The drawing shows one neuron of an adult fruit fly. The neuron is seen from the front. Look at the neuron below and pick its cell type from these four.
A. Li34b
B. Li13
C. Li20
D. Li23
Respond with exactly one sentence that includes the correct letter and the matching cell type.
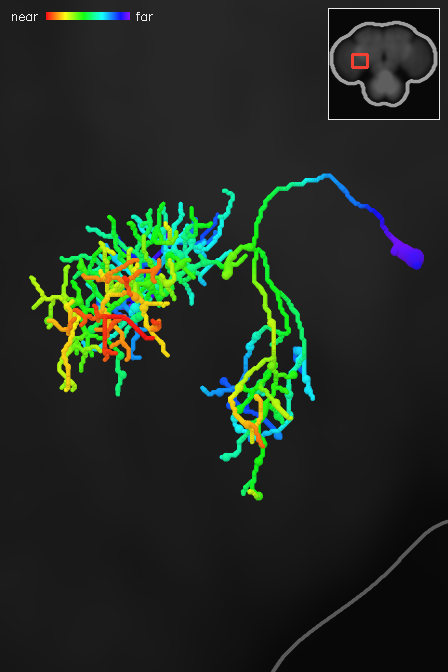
Among the options, B names the cell type of the neuron, namely Li13.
